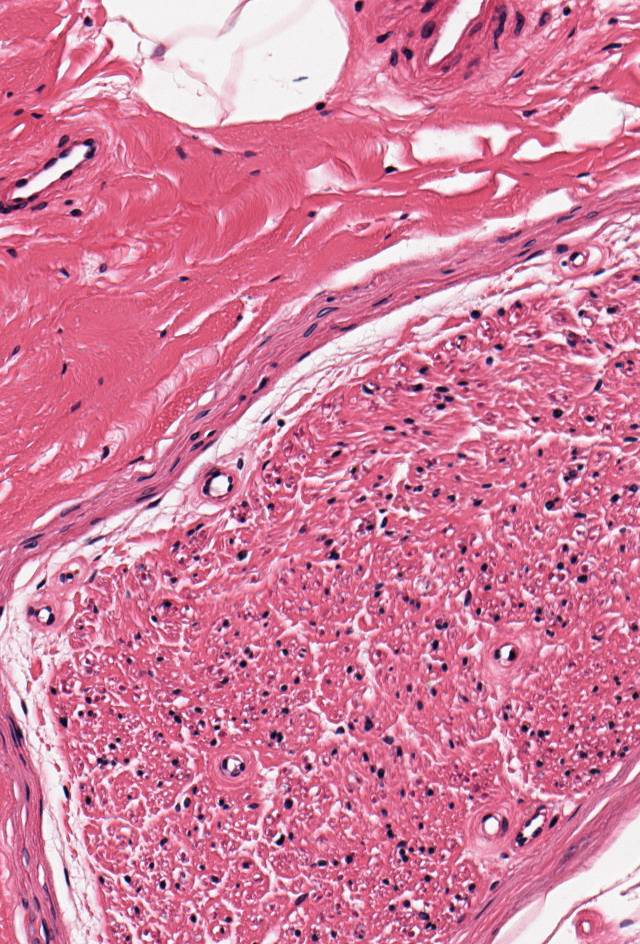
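Tibial nerve: a large peripheral nerve fascicle, cut in cross-section, fills the lower right part of the field. It's packed with many small round nerve fibre profiles with pale centres, and dark oval nuclei are scattered evenly throughout. Along its upper left border runs a thin layered perineurium of flattened cells with elongated nuclei.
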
